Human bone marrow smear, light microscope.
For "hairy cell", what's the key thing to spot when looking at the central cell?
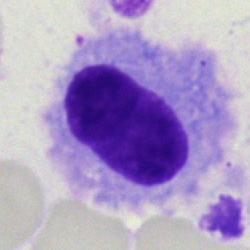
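Hairy cell: the abundant cytoplasm fits.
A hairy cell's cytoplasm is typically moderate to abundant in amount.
Absence of coarse dark granules fits as well.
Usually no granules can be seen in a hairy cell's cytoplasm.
Further seen: an irregular, ragged outline rather than a smooth one. Cytoplasm forms a broader band right of the nucleus than left, pale lilac-blue with a mottled texture.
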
